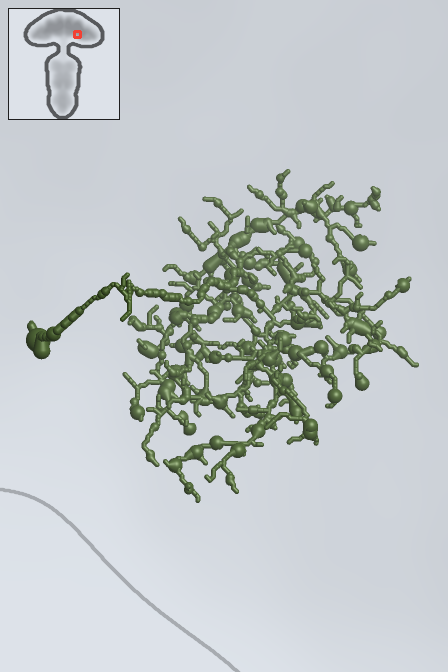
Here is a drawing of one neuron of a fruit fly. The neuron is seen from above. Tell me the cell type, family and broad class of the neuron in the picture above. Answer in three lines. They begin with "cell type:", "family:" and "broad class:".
cell type: Li25
family: Li
broad class: optic-lobe intrinsic neuron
